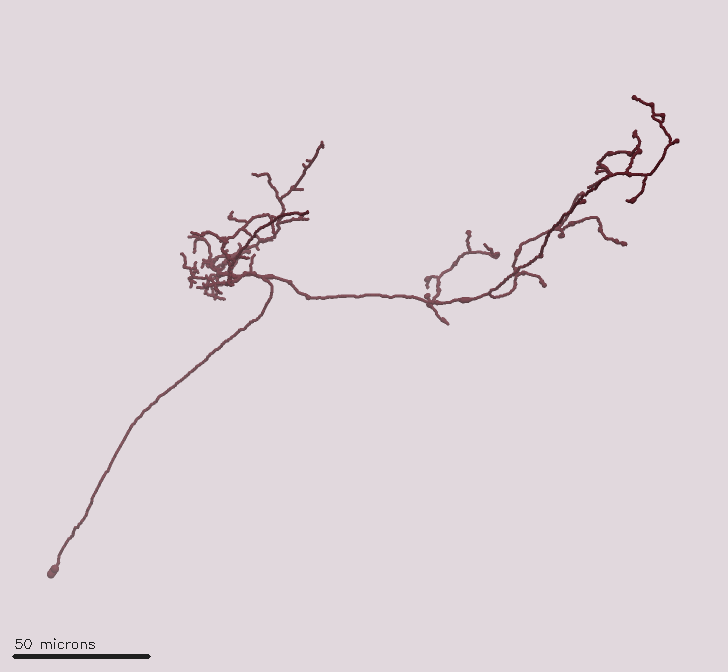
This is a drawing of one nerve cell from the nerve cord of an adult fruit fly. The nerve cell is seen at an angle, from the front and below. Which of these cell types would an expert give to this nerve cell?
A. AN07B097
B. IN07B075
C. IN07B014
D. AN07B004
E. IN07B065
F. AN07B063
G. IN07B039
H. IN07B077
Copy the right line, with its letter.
B. IN07B075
